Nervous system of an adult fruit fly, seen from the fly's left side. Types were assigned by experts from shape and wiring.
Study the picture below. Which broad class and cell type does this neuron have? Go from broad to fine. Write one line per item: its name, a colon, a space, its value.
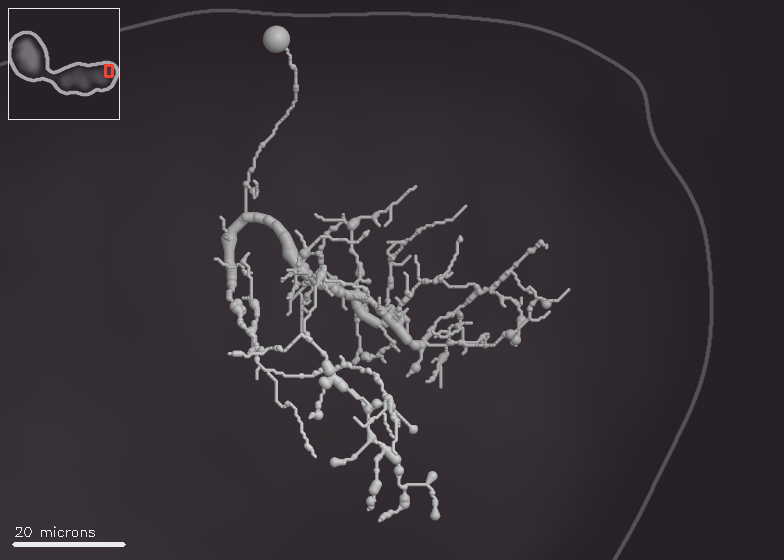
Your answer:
broad class: nerve-cord intrinsic neuron
cell type: INXXX411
